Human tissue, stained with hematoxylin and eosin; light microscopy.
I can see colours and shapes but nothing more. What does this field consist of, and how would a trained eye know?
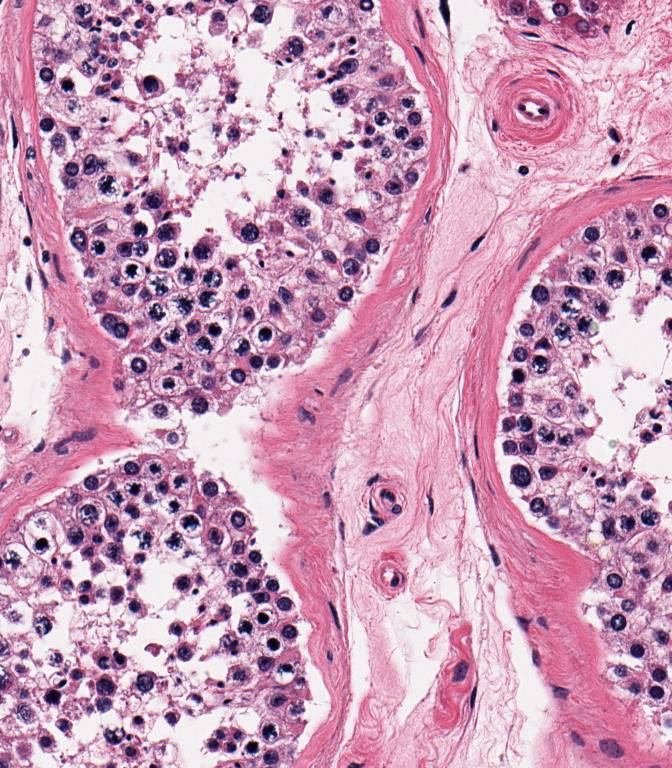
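In this field, seminiferous tubule appears as parts of rounded tubules at the upper left, lower left and right, divided by a central band of stroma. They are packed with cells whose large round nuclei have coarse, clumped dark chromatin.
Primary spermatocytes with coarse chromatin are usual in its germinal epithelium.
Irregular white spaces lie among loosely arranged cells in the central parts of the tubules.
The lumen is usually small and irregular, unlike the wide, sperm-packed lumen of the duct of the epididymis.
The stroma is pale pink and fibrous, with scattered spindle-shaped nuclei.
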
